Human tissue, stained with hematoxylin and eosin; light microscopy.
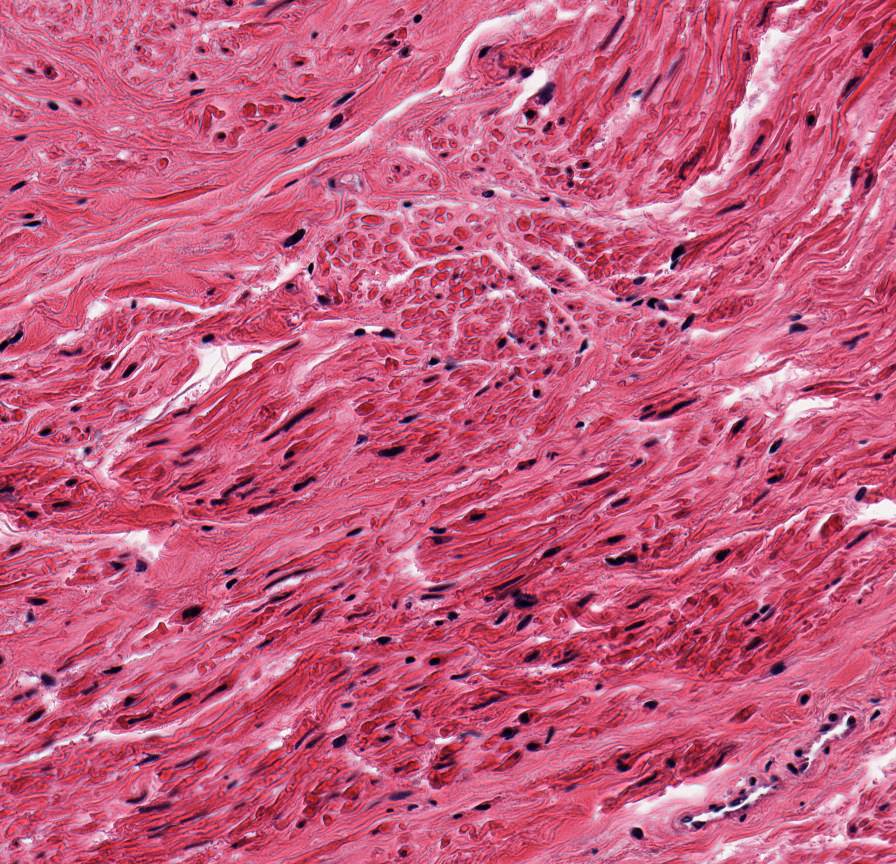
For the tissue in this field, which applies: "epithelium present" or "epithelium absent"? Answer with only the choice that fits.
Epithelium absent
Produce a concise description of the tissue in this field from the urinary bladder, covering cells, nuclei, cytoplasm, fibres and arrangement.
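Smooth muscle cells make up the fibres, their elongated nuclei lying parallel to the fibres. The cytoplasm stains deep pink-red. In the upper centre, a group of bundles is cut transversely, giving many small rounded cell profiles. No fat cells are present.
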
